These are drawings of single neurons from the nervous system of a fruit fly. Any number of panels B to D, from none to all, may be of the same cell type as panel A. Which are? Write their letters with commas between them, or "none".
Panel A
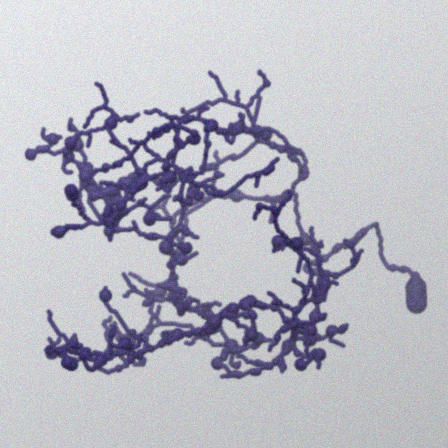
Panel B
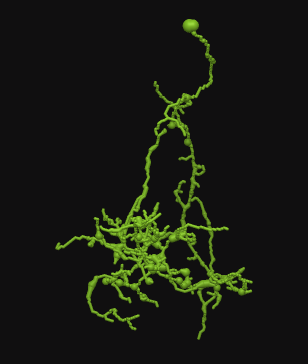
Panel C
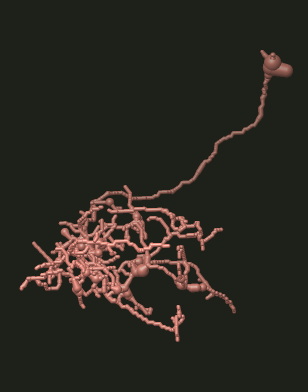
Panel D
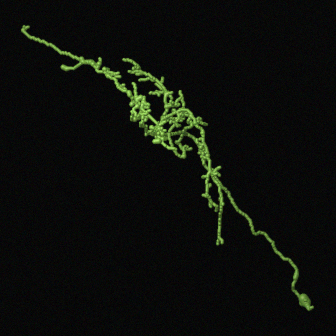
B, C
